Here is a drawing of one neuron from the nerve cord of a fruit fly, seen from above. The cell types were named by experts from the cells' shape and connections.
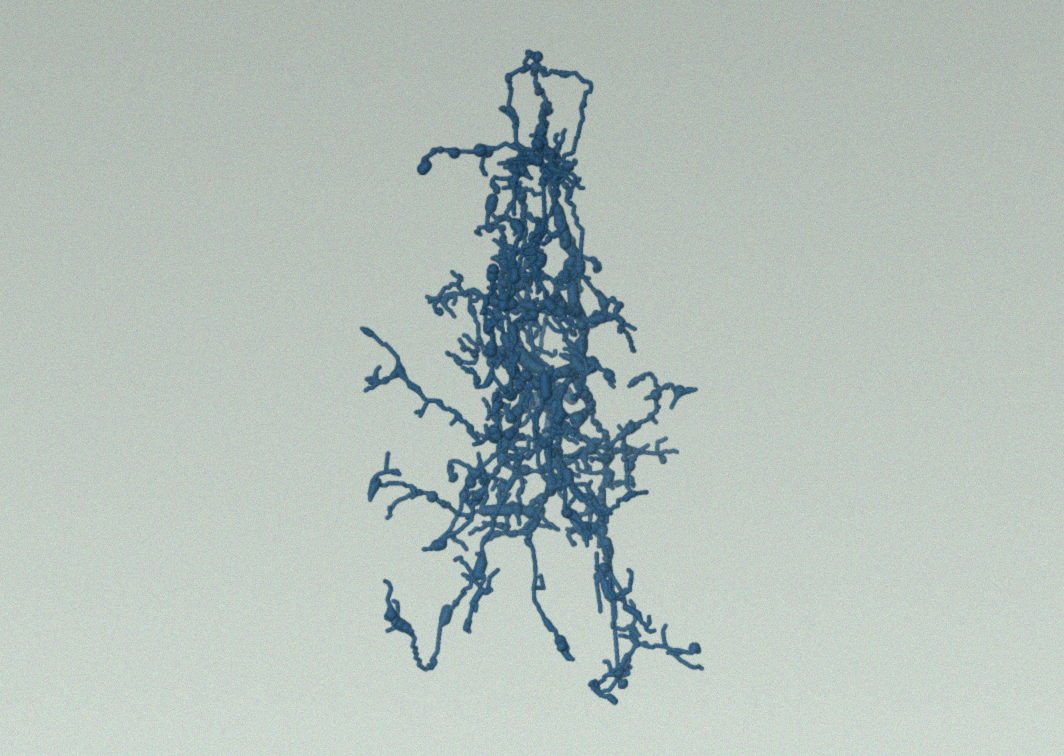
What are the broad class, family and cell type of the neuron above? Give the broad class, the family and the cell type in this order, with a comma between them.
nerve-cord intrinsic neuron, hemilineage 00A, IN00A027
